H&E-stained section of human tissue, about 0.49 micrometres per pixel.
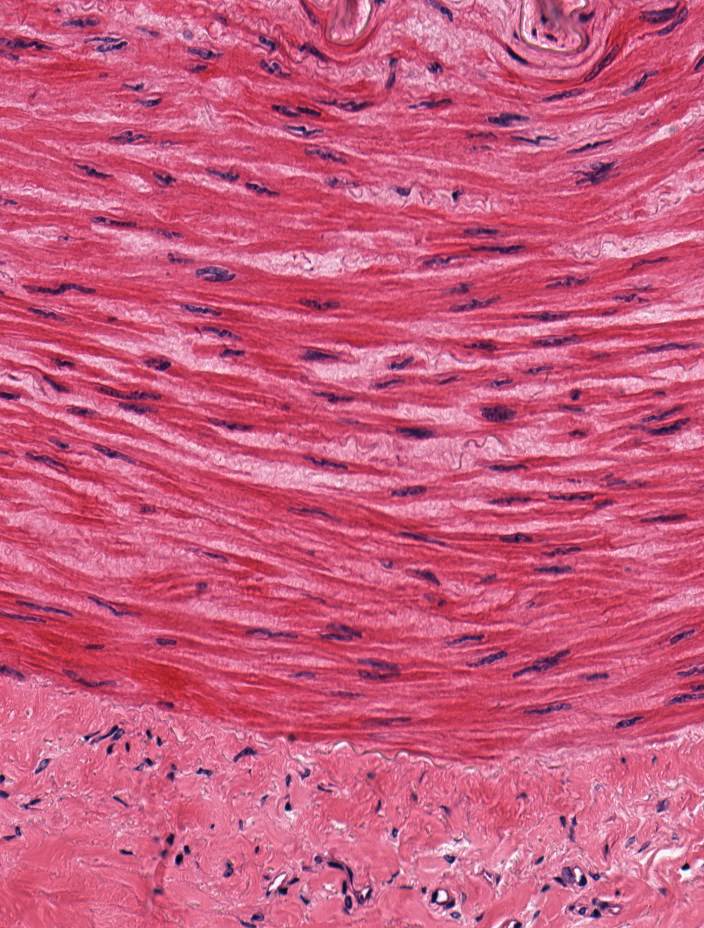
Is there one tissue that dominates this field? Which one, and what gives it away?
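Answer: tunica media of an artery. Broad smooth muscle fills the upper three quarters, above looser connective tissue. Its cells lie side by side, roughly horizontal and gently wavy, with elongated dark purple nuclei parallel to their long axis. Thin wavy lines run between them the same way.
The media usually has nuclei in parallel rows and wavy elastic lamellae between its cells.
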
